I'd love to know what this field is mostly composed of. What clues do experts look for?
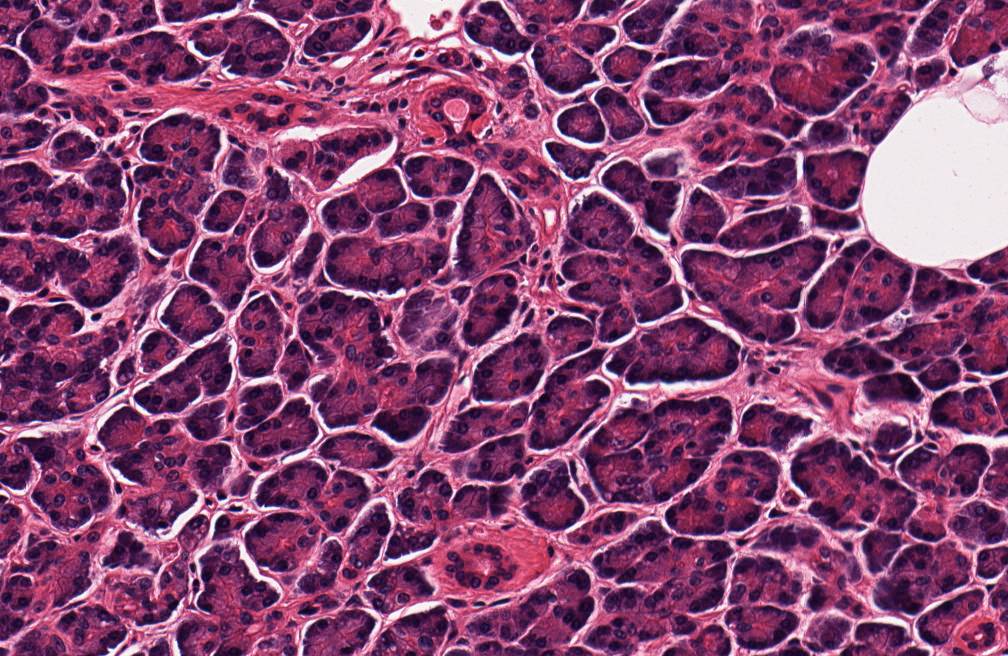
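That's exocrine pancreas. Rounded acini are packed in tight, with only thin strands of tissue between them. The cells stain densely, purple at the base and pinker toward the middle of each acinus, and their small round nuclei sit basally.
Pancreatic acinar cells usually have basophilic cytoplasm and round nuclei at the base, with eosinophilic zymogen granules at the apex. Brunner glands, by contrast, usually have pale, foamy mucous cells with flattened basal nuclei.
The pink fibrous stroma is thin, apart from a broader band crossing the upper left.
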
